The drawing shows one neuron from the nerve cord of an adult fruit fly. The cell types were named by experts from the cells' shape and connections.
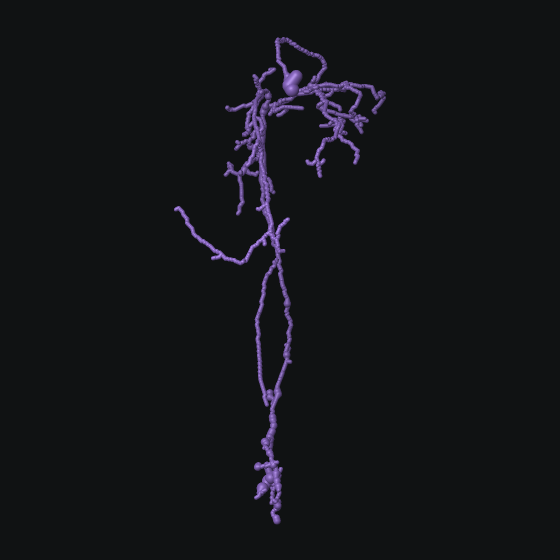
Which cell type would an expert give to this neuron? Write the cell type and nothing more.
IN19A070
